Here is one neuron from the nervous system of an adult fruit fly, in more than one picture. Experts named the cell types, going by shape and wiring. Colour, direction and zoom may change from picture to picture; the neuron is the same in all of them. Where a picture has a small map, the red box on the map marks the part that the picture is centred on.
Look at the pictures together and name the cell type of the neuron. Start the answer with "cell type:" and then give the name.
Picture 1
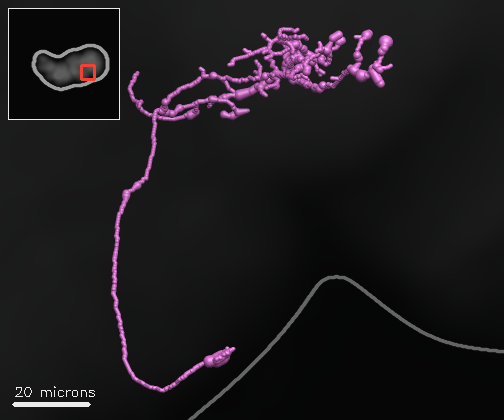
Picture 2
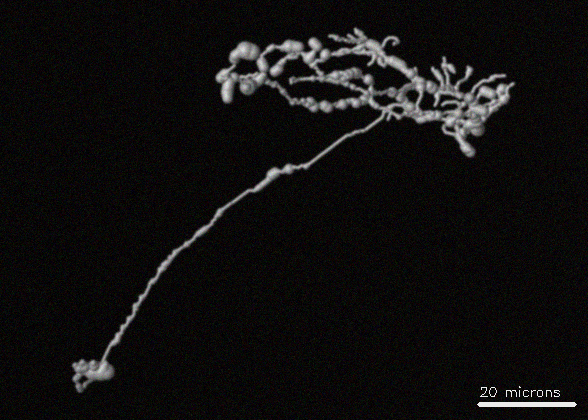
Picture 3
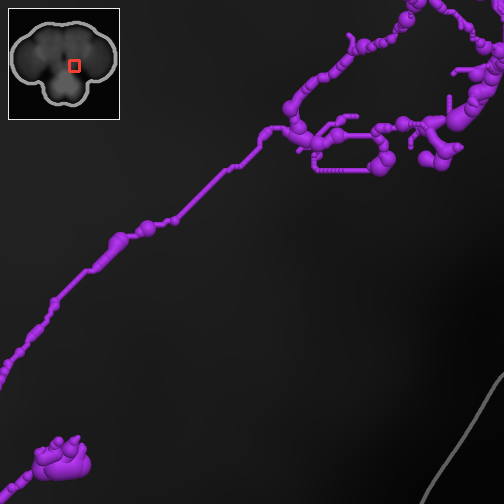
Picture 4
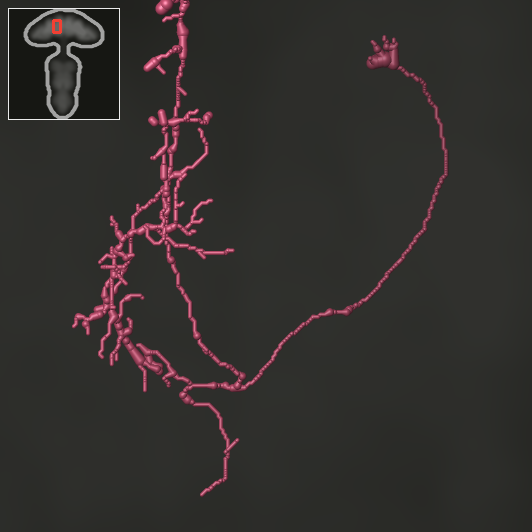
cell type: CB3207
